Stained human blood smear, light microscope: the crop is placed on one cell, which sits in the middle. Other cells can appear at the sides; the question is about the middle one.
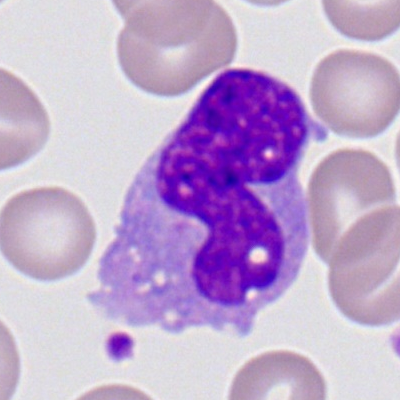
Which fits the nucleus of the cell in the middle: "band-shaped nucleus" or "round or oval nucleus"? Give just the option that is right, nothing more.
Band-shaped nucleus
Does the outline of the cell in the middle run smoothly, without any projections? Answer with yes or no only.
No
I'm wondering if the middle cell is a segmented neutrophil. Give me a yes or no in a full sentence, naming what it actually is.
No, the central cell qualifies as a monocyte rather than as a segmented neutrophil.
